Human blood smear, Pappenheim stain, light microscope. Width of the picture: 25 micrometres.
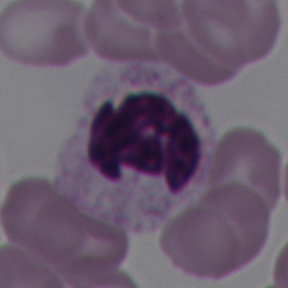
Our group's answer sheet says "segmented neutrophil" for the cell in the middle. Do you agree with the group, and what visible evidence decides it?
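The deciding feature is the nucleus, which is divided into several lobes.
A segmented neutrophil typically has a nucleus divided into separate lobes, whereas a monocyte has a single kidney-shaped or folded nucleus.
The name segmented neutrophil therefore fits, and monocyte does not. The dark purple, coarsely clumped chromatin also speaks for segmented neutrophil.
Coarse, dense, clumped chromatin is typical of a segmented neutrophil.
Other features do not set the two apart: the cytoplasm is abundant, no nucleoli are visible, and the cytoplasm holds many fine lilac granules.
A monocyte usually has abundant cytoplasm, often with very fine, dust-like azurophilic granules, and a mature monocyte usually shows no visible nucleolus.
The cytoplasm is pale pinkish-grey, and the cell has a roughly round outline.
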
